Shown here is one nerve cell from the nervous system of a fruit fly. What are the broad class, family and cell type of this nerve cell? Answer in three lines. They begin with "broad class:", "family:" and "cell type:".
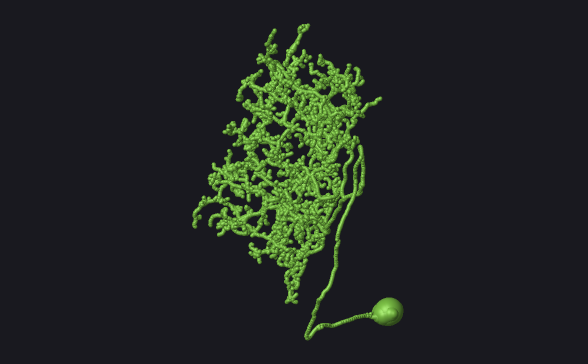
broad class: optic-lobe intrinsic neuron
family: LPi
cell type: LPi3412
